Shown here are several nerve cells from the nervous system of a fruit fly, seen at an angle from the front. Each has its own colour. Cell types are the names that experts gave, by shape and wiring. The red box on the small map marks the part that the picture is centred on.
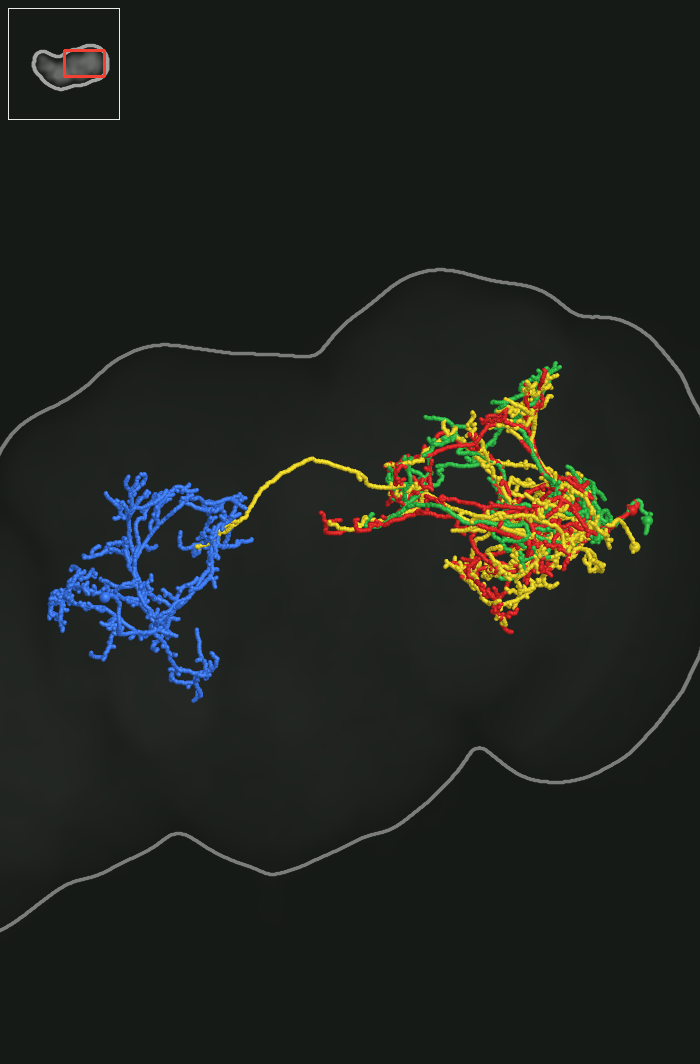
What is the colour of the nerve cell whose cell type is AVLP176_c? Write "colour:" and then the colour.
colour: blue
